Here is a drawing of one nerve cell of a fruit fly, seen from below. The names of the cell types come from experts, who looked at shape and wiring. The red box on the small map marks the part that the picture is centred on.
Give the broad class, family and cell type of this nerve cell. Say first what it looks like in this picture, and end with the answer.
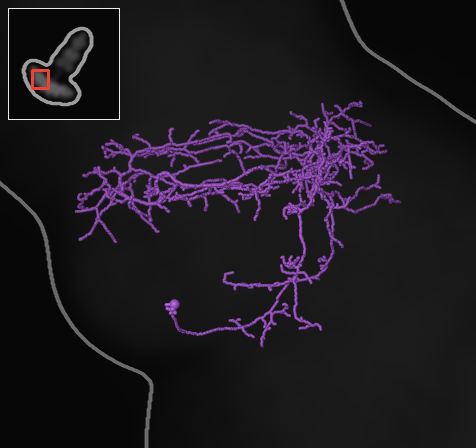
The picture shows dozens of branch ends. As drawn here it is wider than it is tall. It is a central-brain intrinsic neuron. The family is hemilineage WEDa2. Its cell type is PLP017.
